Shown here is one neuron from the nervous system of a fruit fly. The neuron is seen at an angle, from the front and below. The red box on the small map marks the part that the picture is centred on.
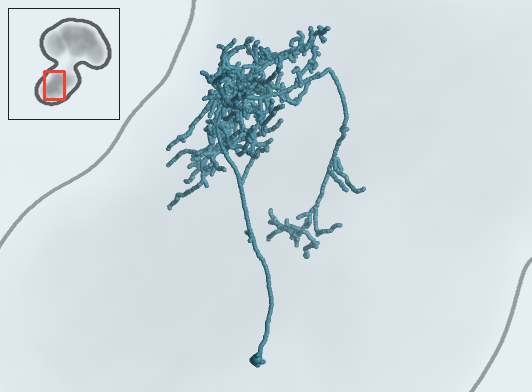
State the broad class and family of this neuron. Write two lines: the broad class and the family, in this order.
nerve-cord intrinsic neuron
hemilineage 06A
